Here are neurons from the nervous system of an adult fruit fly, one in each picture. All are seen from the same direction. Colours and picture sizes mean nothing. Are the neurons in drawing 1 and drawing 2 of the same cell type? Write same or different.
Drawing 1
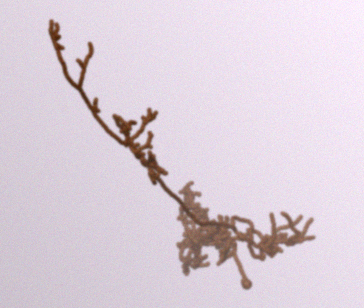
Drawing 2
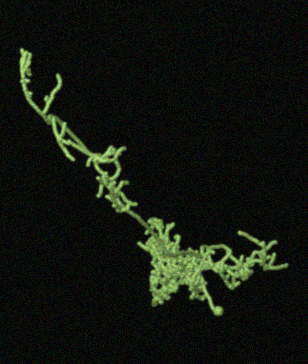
same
